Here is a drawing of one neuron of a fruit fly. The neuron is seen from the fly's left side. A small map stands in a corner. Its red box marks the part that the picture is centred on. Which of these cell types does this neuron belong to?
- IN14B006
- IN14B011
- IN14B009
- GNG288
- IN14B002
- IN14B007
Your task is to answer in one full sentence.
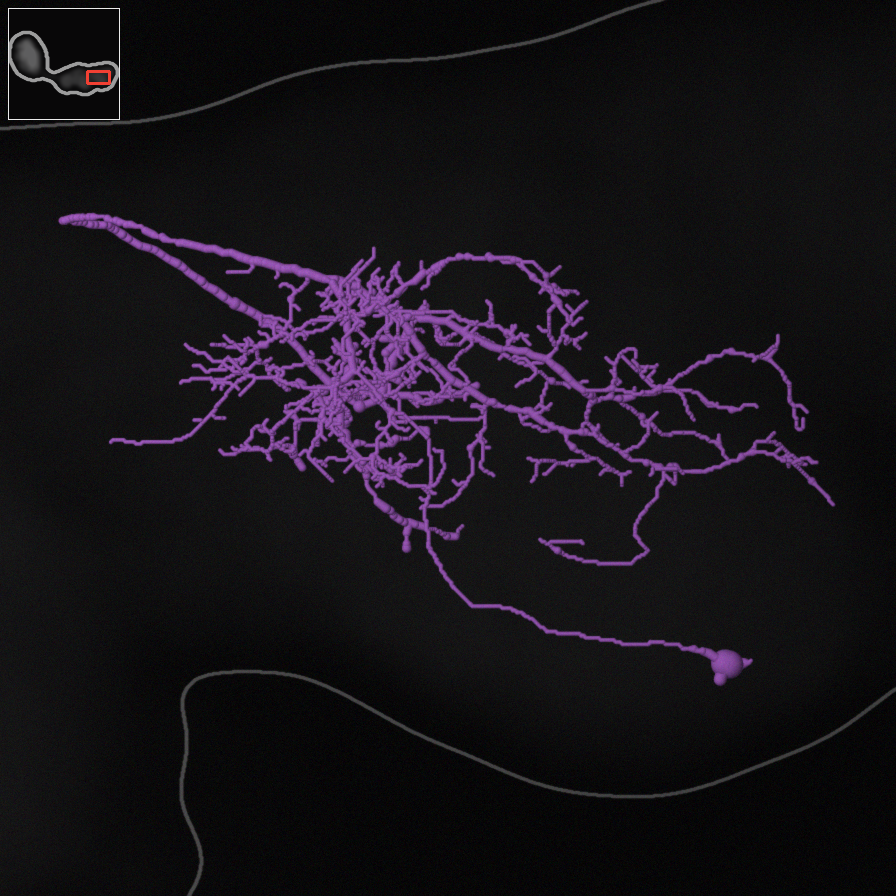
The cell type given to this neuron is IN14B006.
